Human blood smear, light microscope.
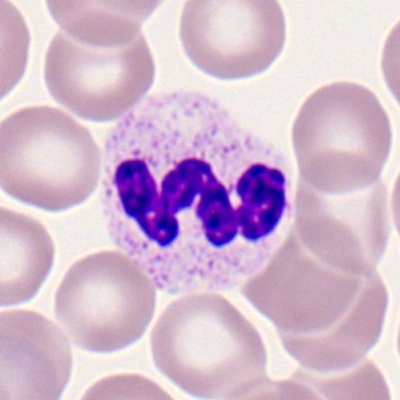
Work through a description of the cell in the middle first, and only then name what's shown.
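Nucleus: several lobes chained across the cell; chromatin dark purple, coarsely clumped. Cytoplasm: abundant, pale pink, fine violet granules scattered throughout. Cell: segmented neutrophil.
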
